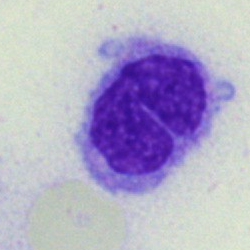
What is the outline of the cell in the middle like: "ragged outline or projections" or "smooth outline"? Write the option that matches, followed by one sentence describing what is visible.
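Ragged outline or projections. Small pale rounded blebs bulge from the cell edge at the top left and at the right.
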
